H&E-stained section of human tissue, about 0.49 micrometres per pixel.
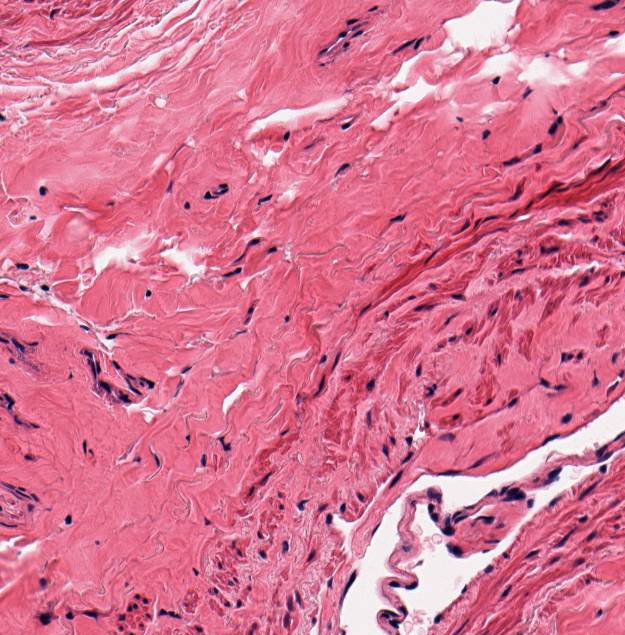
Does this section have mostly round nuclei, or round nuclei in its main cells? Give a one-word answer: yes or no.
No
